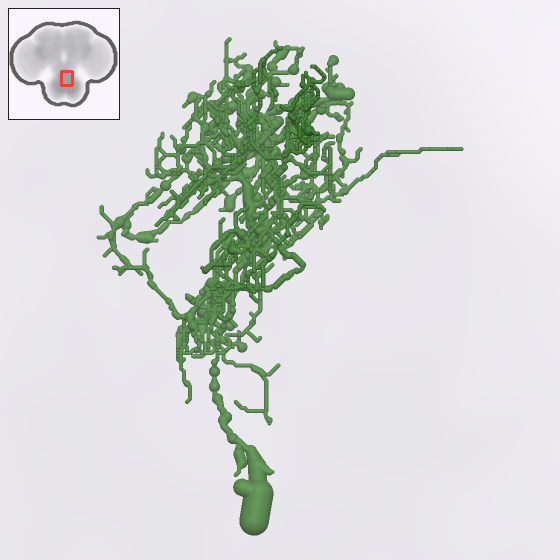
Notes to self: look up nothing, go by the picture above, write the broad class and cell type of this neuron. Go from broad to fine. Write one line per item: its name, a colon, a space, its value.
broad class: nerve-cord intrinsic neuron
cell type: INXXX319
